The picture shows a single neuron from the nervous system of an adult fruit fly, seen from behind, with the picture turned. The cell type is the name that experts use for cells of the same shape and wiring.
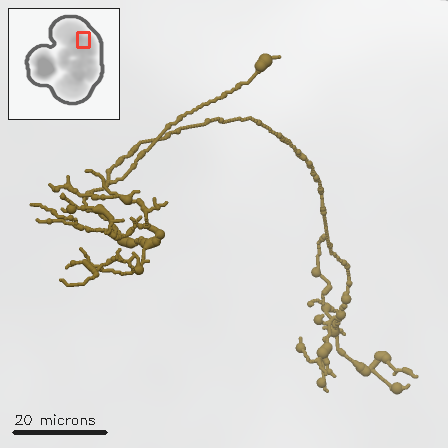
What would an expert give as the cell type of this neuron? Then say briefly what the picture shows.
It is of cell type LC10c-2. It is a visual projection neuron. Its cell body lies at the top of the picture. From left to right in the picture it spans about 85 microns.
